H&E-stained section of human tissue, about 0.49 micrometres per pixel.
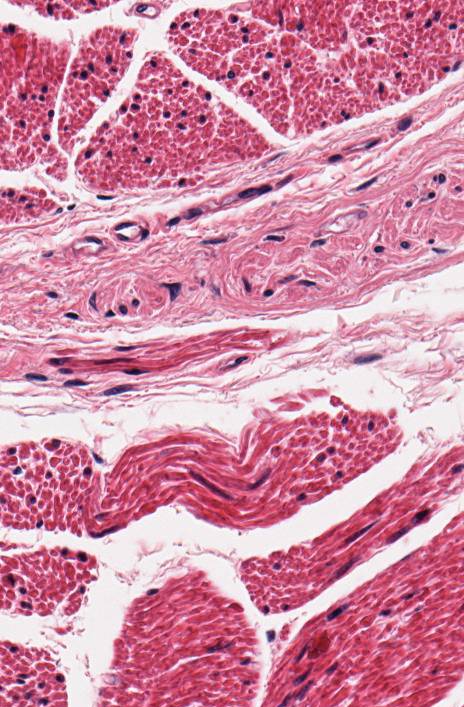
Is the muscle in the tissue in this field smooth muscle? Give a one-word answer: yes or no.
Yes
